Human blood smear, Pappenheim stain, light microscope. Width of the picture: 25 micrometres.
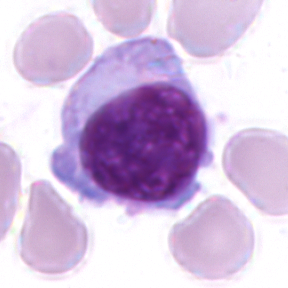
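Plasma cell, nucleus off-centre toward the lower right. Widest band of cytoplasm above and left of the nucleus. Cytoplasm deeper blue along the lower left edge than in its upper part. Outline irregular, with small bulges along the lower left edge.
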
